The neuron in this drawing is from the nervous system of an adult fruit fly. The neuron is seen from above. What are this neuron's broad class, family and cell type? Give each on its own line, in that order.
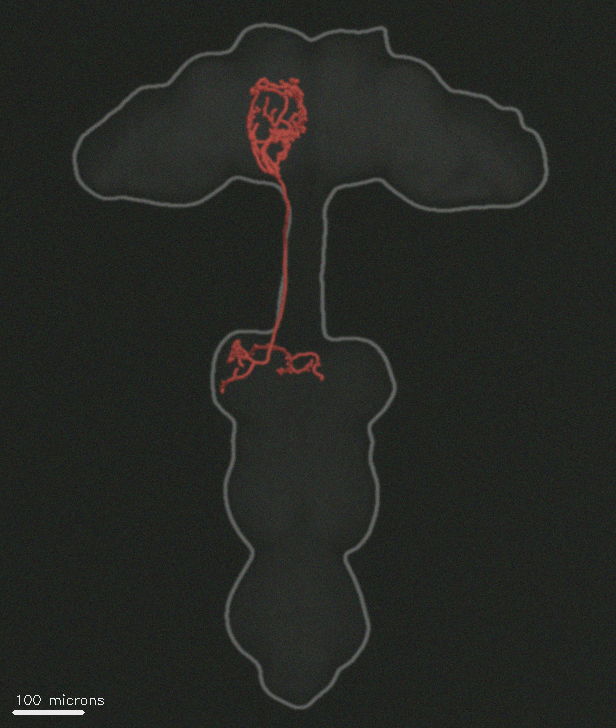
descending neuron
hemilineage MX12
DNge001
